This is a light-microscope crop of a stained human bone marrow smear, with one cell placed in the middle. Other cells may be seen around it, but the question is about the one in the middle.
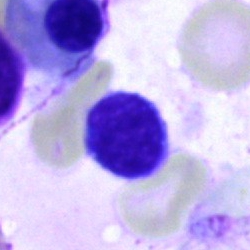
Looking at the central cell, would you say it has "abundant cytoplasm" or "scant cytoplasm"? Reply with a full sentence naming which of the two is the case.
The cytoplasm of this cell is scant, a narrow rim.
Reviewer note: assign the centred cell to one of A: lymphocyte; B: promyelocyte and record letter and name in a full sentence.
The best answer is option A, since the cell in the middle is a lymphocyte.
